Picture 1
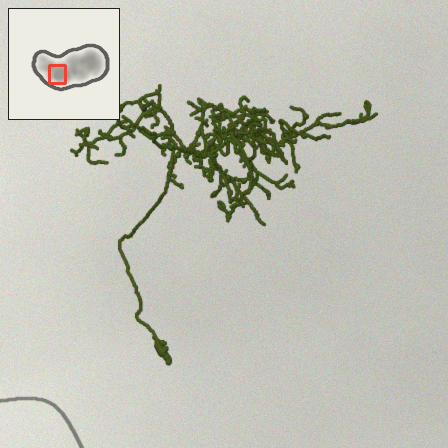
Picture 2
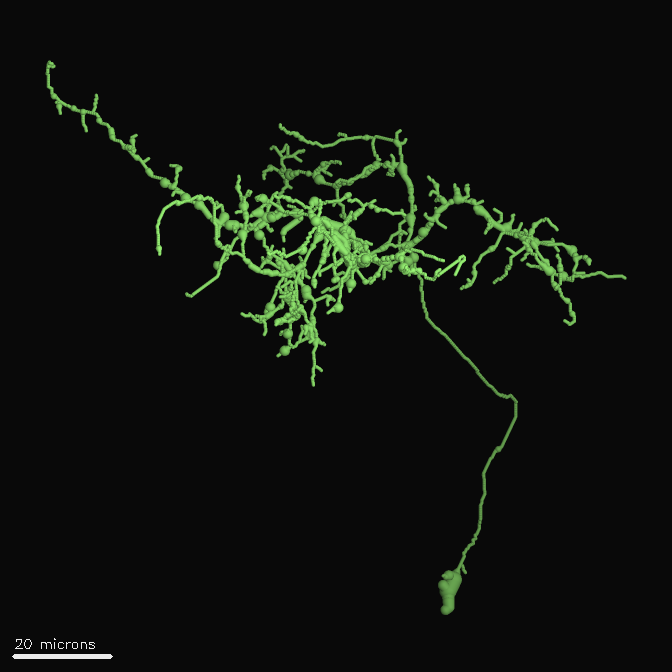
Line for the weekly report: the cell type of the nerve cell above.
IN00A064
